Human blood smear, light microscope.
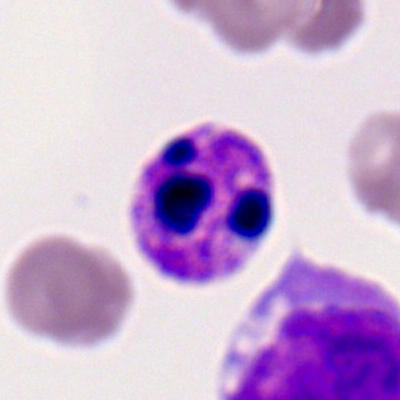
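Segmented neutrophil at the centre: its largest nuclear mass lies left of the cell's centre. Each mass has dense, very dark chromatin with no texture you can make out. There's plenty of pinkish-purple cytoplasm, with fine purplish granules scattered all through it.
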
